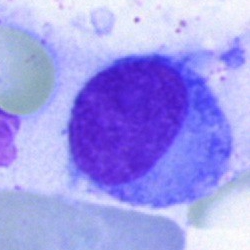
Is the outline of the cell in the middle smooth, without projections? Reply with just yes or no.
Yes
